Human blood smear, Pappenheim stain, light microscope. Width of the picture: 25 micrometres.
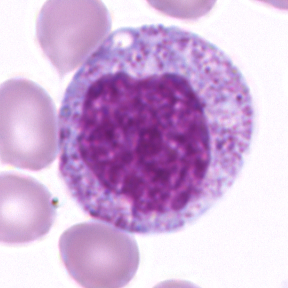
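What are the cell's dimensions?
It is about 18 micrometres across, and the nucleus fills about 50% of its area.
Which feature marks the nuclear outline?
A shallow notch in its upper edge.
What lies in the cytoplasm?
A wide pale lilac rim, widest on the right, carries small purple granules throughout and a single small clear vacuole near the top edge of the cell.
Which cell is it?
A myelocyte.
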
